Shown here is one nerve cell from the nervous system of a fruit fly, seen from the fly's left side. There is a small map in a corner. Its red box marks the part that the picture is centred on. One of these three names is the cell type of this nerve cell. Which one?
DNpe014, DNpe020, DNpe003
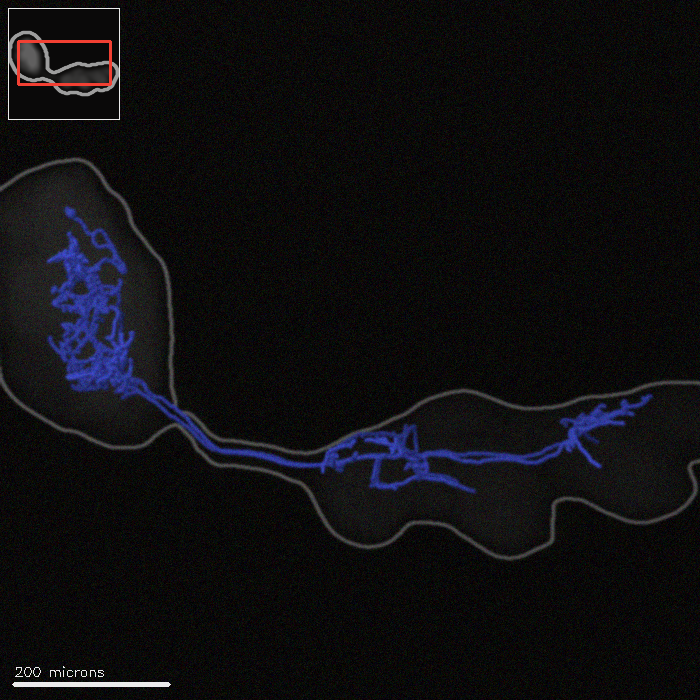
DNpe020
